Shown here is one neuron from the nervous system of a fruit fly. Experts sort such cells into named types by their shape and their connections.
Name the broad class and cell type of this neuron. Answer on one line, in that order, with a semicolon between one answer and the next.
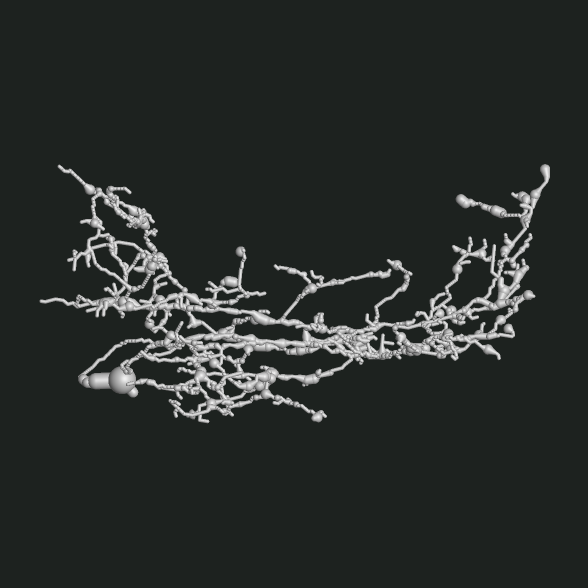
central-brain intrinsic neuron; GNG455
